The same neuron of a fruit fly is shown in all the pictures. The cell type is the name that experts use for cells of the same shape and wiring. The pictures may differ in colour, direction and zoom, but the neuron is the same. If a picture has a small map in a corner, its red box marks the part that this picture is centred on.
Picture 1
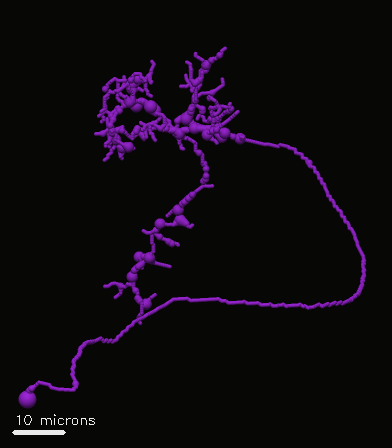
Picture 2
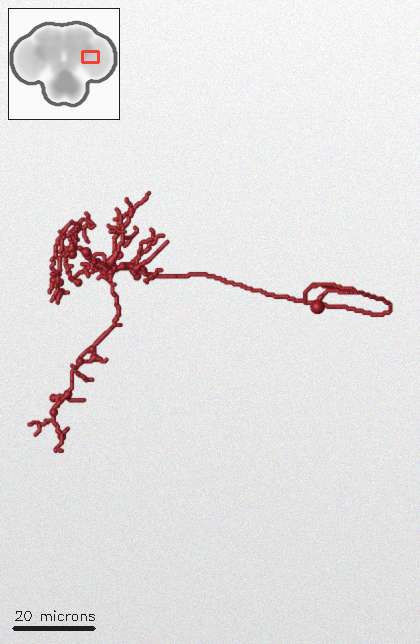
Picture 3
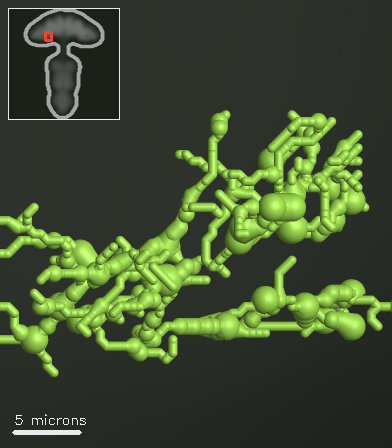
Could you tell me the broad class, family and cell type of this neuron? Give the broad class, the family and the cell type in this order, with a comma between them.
optic-lobe intrinsic neuron, Tm, Tm24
